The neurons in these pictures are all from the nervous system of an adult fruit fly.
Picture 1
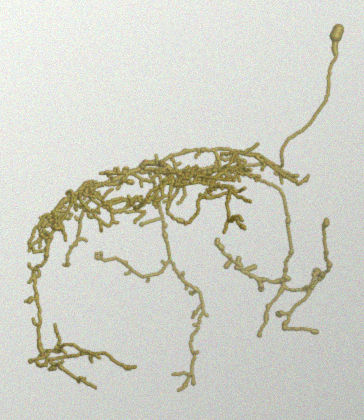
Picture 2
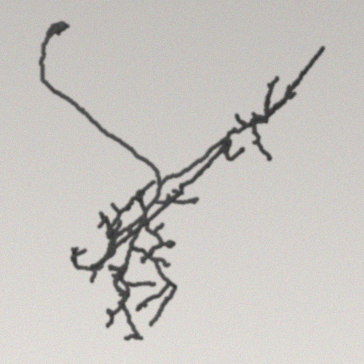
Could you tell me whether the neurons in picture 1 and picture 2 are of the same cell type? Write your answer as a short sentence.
They are of different cell types.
